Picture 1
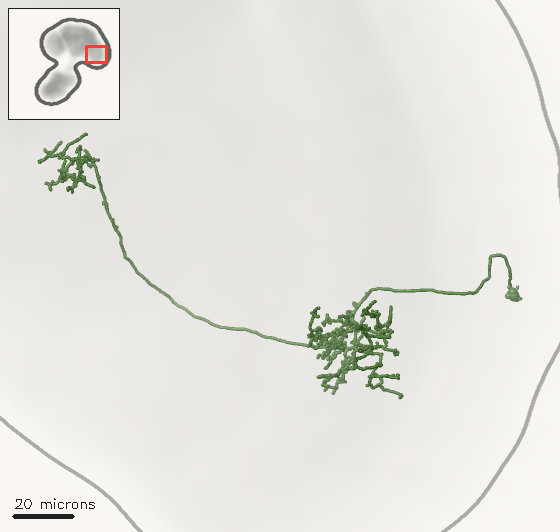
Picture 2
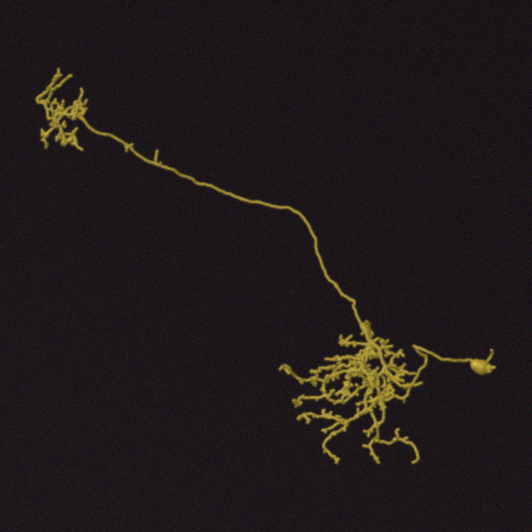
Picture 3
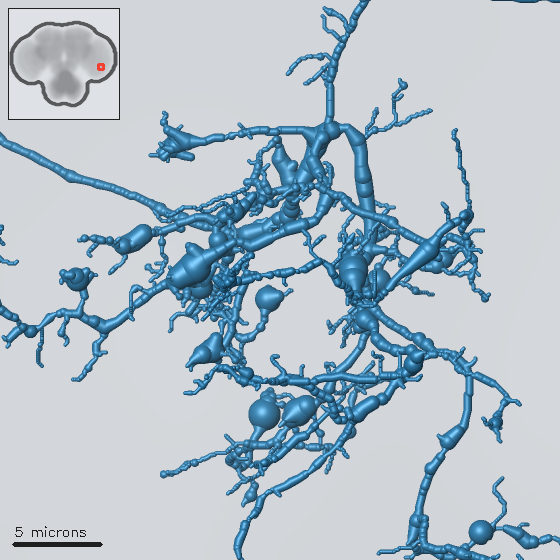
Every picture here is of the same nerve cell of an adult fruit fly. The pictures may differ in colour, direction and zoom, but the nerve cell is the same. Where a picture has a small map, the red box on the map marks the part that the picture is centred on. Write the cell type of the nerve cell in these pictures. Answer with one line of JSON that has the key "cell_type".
{"cell_type": "Tm38"}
